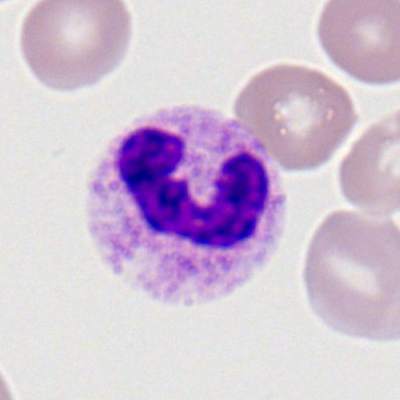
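Band neutrophil at centre. Round, smooth outline. Nucleus one curved band, bent into a U that opens upward, not divided into separate lobes by thin strands. Chromatin dark purple, coarsely clumped.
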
